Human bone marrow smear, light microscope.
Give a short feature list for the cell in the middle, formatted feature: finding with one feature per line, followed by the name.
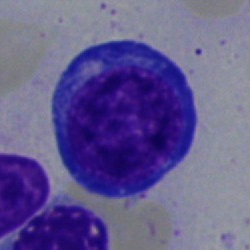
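Cell outline: round and smooth
Cytoplasm: deep blue
Pale patch: in the cytoplasm, at the upper left of the nucleus
Granules: none seen in the cytoplasm
Name: erythroblast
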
